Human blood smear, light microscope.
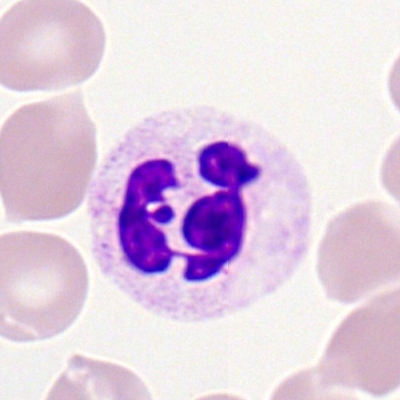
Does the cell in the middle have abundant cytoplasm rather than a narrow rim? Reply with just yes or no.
Yes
